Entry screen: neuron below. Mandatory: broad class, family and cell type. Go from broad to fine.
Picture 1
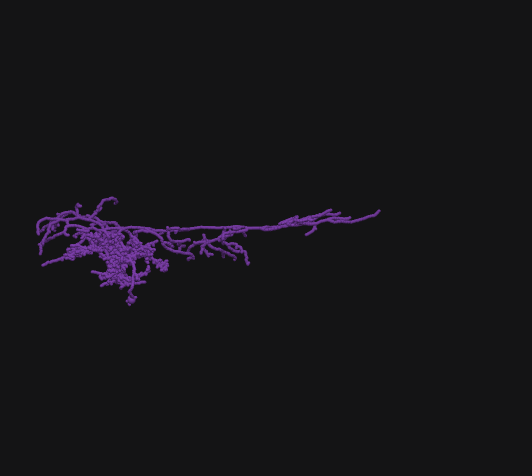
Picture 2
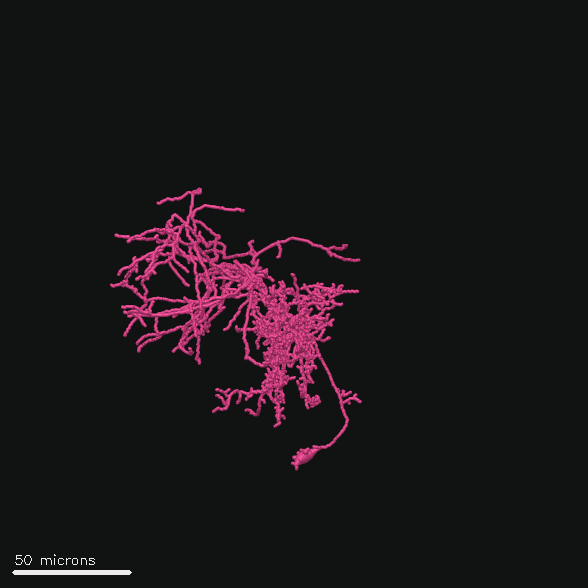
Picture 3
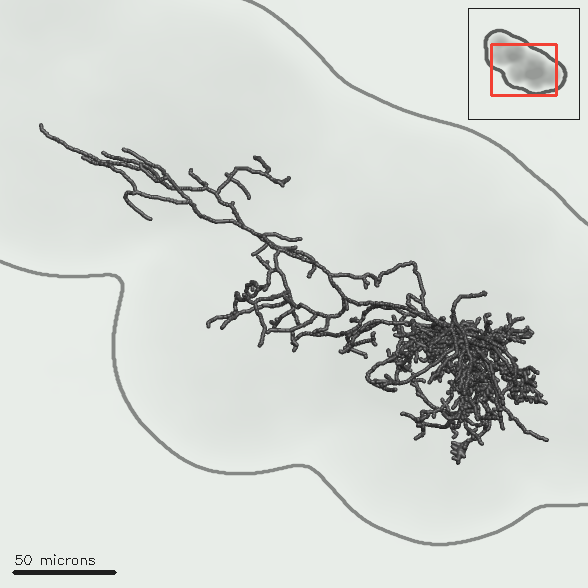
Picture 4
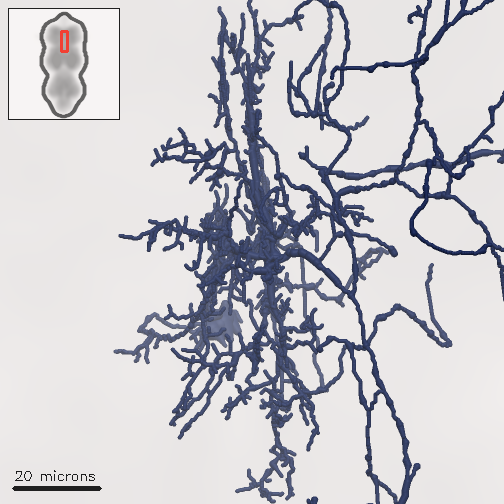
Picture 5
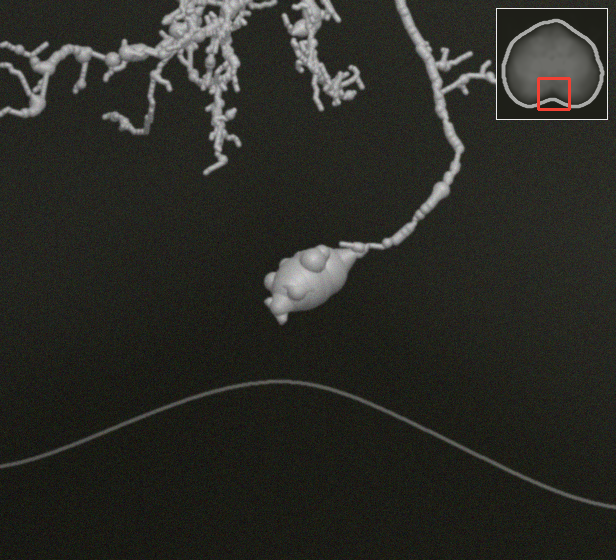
nerve-cord intrinsic neuron; hemilineage 06B; IN06B018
